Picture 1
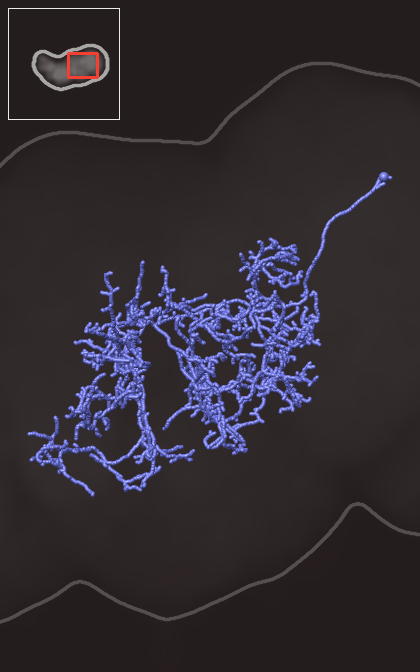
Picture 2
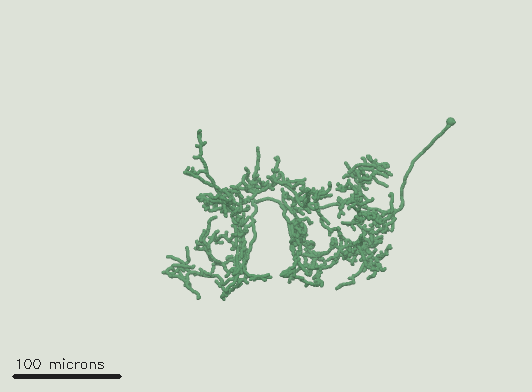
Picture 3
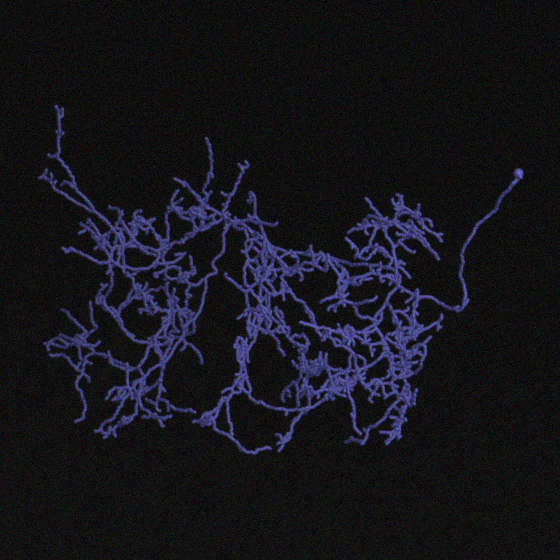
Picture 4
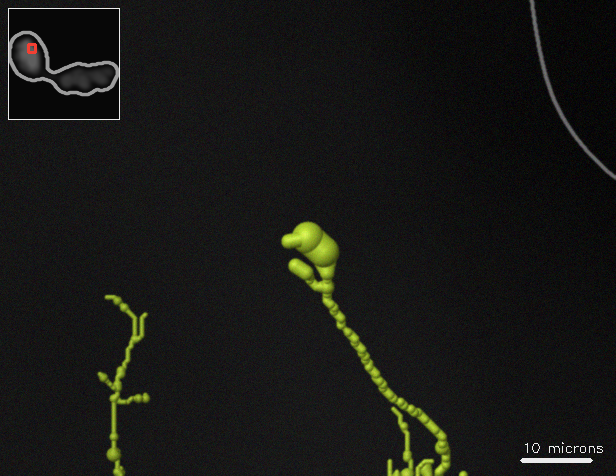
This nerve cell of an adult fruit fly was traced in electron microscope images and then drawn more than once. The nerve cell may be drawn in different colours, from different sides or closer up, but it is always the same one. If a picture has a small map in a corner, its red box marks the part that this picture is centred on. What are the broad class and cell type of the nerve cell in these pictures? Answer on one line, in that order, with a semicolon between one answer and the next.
central-brain intrinsic neuron; PLP260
